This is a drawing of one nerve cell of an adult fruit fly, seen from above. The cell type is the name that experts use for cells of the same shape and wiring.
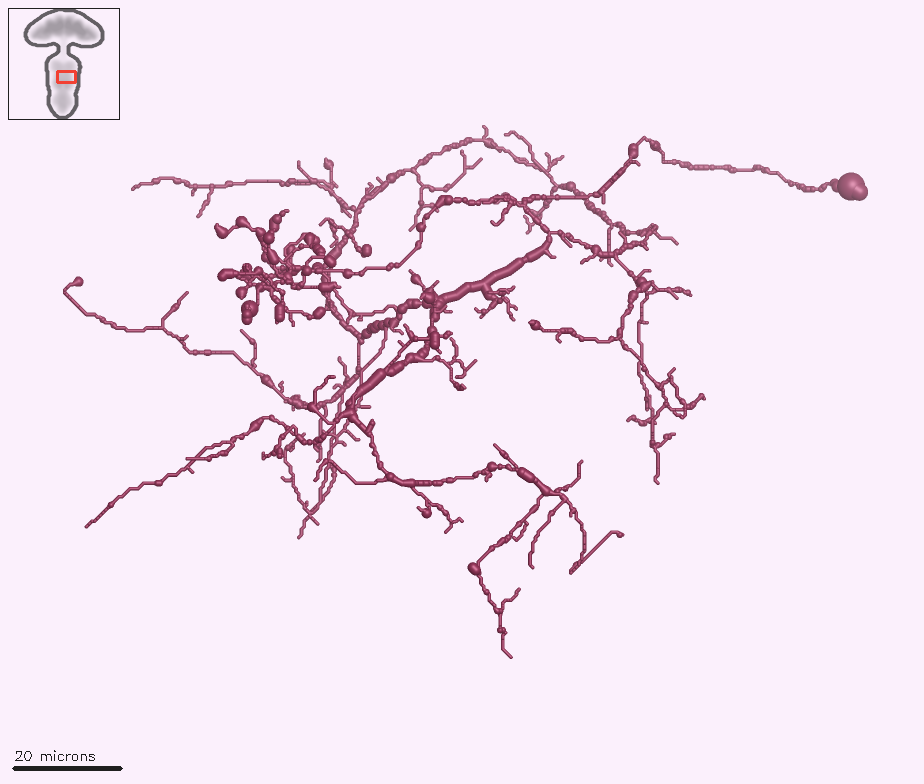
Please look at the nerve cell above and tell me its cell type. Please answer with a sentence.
The cell type is IN03B057.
